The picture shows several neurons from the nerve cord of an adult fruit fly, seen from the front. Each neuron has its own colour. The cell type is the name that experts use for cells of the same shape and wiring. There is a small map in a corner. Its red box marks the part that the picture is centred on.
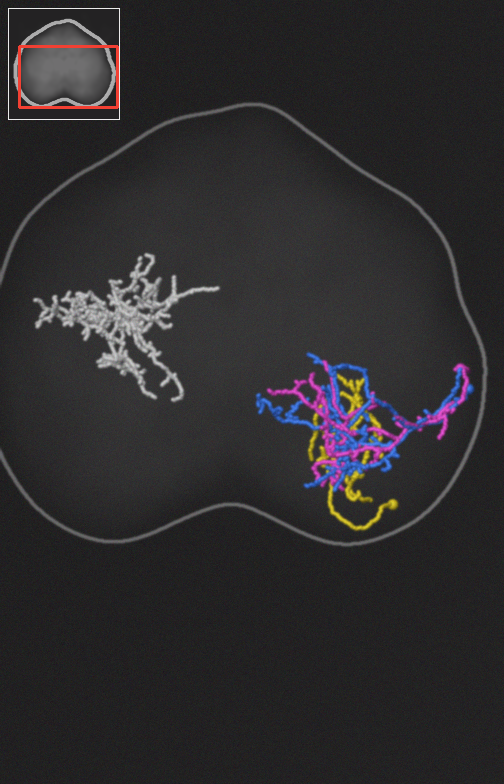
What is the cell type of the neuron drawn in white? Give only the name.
IN20A.22A055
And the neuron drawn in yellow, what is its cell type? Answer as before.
IN20A.22A092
